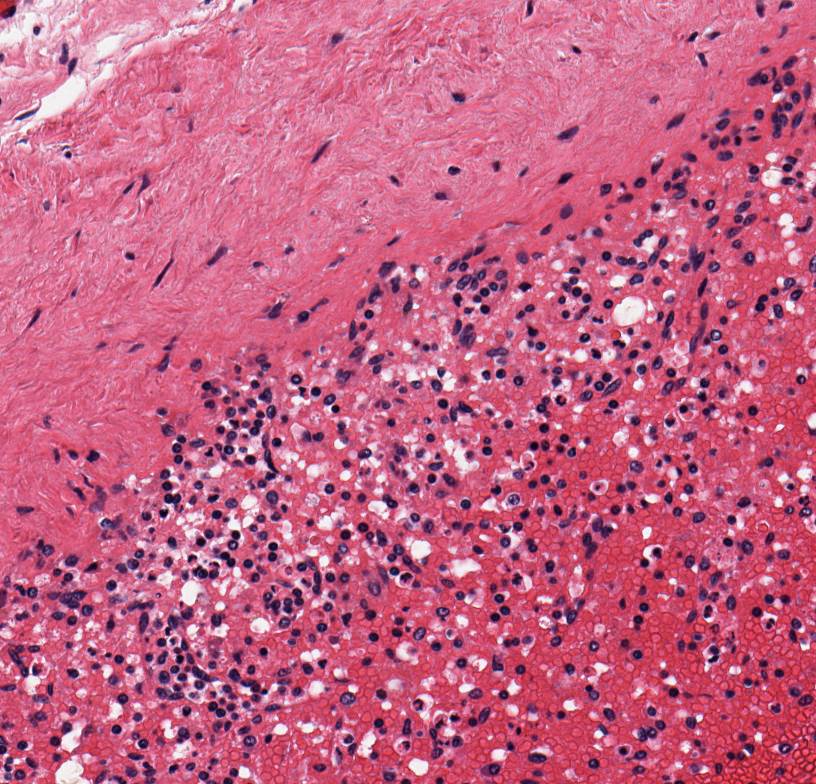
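Spleen: dense pink fibrous tissue at upper left meets a cellular, blood-filled area at lower right along a diagonal border. Near that border the collagen fibres run roughly parallel to it, upper right to lower left. Red blood cells pack the lower right; small cells with round dark nuclei and scant cytoplasm crowd toward its lower left.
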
